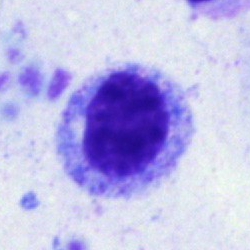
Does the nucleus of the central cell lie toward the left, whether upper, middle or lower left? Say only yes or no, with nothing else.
No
